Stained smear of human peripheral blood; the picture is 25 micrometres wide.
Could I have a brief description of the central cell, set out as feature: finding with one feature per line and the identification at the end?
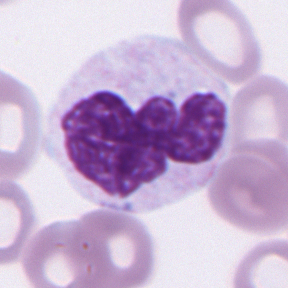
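Outline: round and smooth
Nucleus: divided into lobes, the largest on the left
Nucleoli: none visible
Cytoplasm: fine, faint pinkish granules
Name: segmented neutrophil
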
